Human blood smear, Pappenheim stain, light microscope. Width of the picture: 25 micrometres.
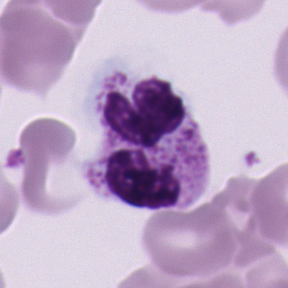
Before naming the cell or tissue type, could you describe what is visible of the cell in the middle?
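The nucleus here is split into several separate dark lobes, and you won't find any nucleoli. Reddish-violet granules are scattered through the cytoplasm, and small purple fragments lie free on either side of the cell. So, a segmented neutrophil.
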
